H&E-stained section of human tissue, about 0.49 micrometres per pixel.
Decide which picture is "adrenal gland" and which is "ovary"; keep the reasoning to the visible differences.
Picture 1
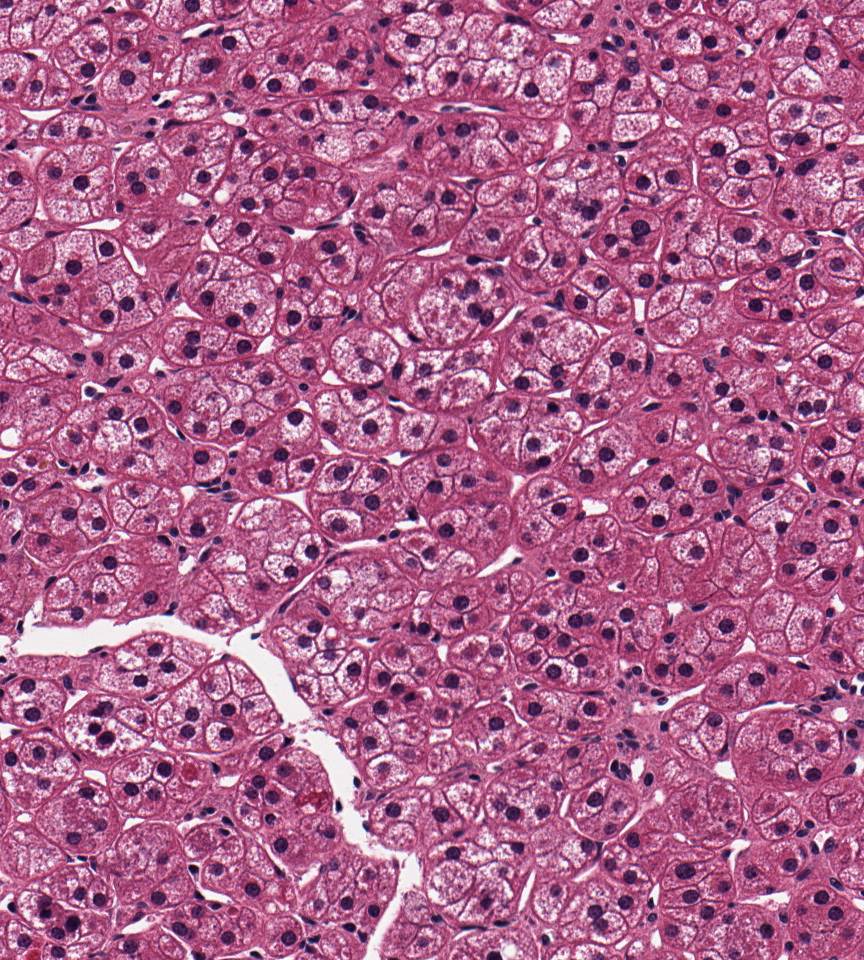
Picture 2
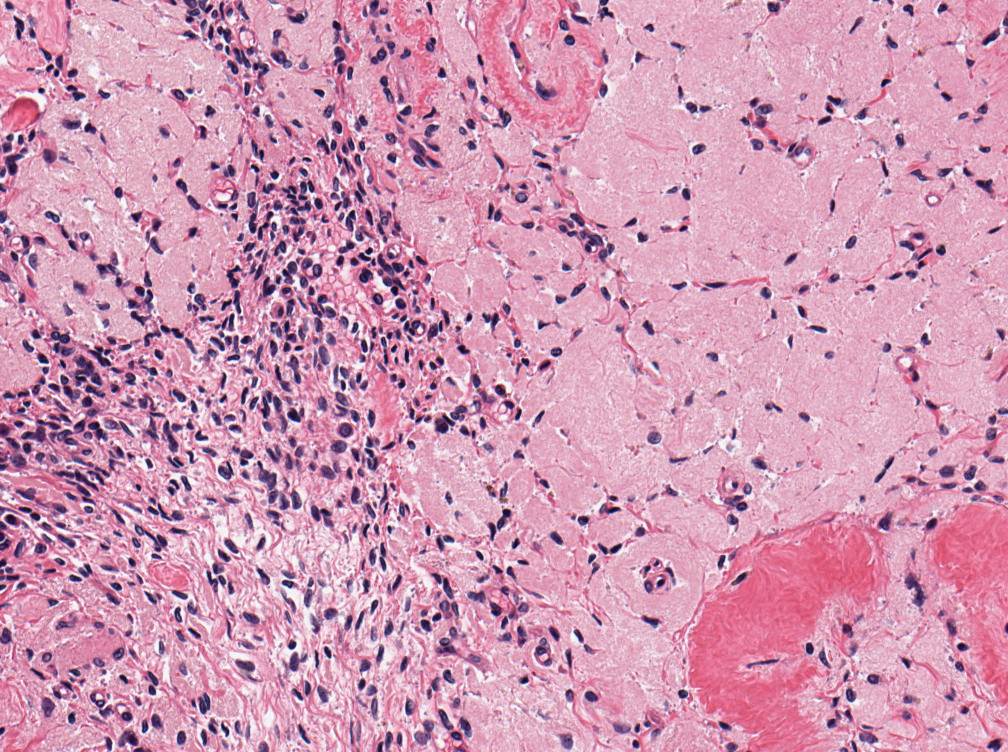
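Adrenal gland in picture 1; ovary in picture 2. Picture 1 cells: abundant pale pink cytoplasm, finely granular to bubbly; nuclei of fairly uniform size. Sharp, distinct membranes outline adjacent cells. Nests divided by delicate thin-walled capillary channels lined by flattened, elongated nuclei. Picture 2 instead: densely cellular zone at left, pale and sparsely cellular at right. Lower right corner: two rounded masses of dense, deeply pink, homogeneous material. Top centre: vessel with a thick pink wall, cut obliquely. Small thin-walled vessels scattered through the pale right part.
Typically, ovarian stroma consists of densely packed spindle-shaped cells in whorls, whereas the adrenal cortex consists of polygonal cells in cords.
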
